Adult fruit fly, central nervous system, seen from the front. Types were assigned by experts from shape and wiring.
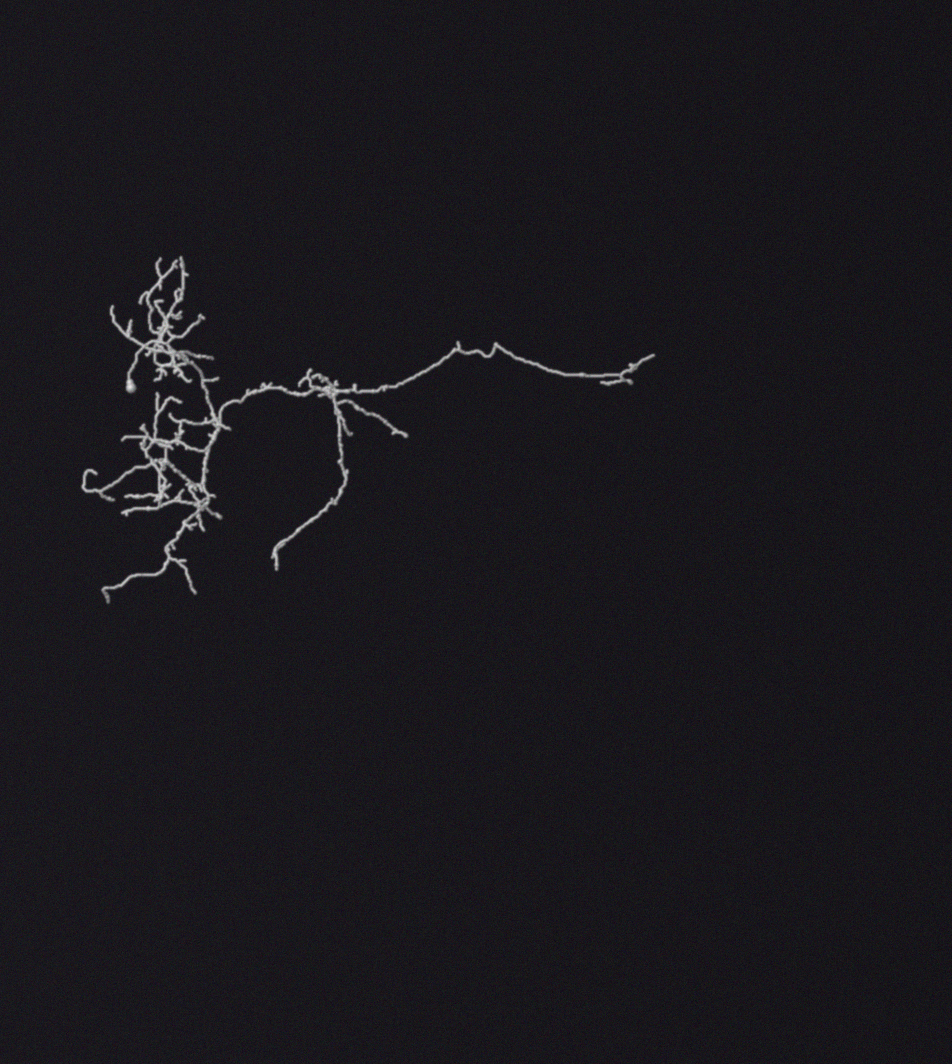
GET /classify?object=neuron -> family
hemilineage VLPd1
